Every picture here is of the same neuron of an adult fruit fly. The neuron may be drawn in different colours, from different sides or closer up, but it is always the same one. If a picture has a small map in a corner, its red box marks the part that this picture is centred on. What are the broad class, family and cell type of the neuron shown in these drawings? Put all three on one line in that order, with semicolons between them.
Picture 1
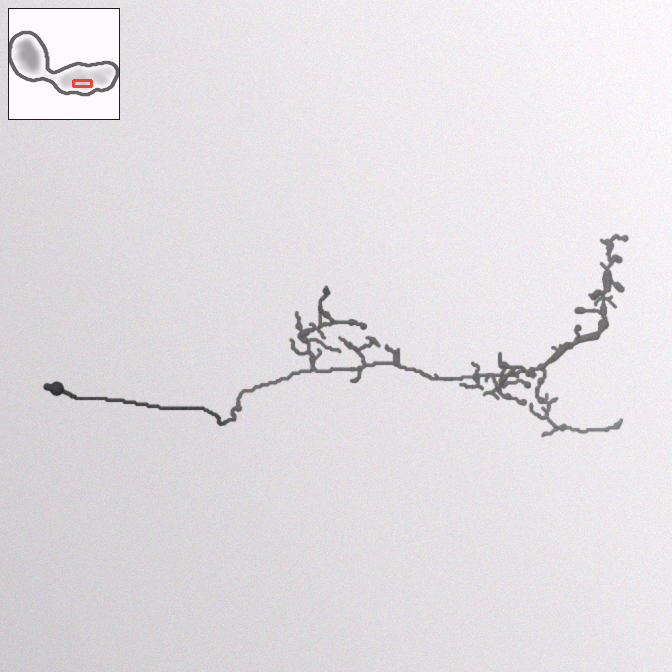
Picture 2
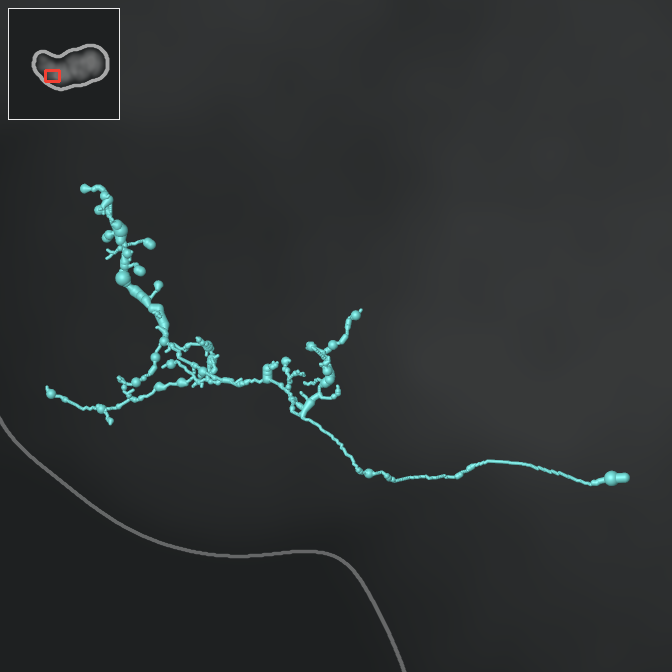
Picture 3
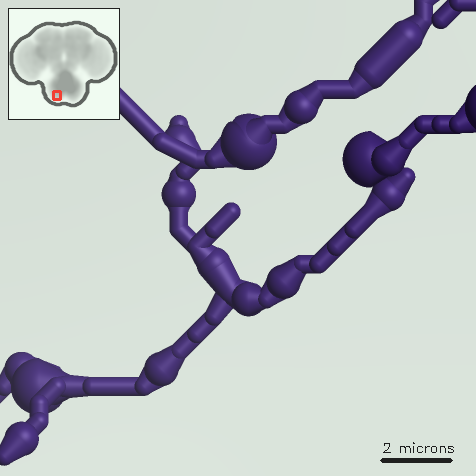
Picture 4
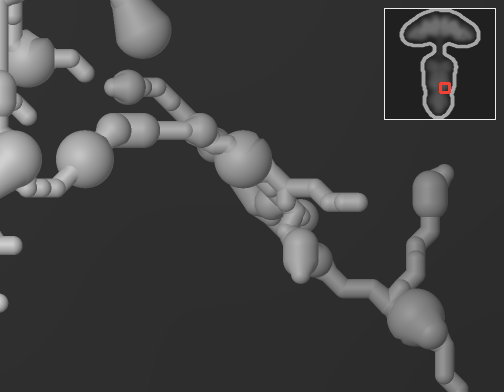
nerve-cord intrinsic neuron; hemilineage 14A; IN14A085_a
